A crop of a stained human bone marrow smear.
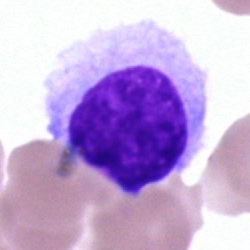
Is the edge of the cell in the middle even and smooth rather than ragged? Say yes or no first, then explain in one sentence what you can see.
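No. The cell outline is irregular and fuzzy along its upper edge.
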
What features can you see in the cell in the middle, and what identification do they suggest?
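Most of the cytoplasm lies above the nucleus, which sits toward the bottom of the cell. The chromatin is coarsely clumped and stains dark purple. The cytoplasm is pale lavender-blue and moderate in amount, not a thin rim. The cell is a hairy cell.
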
